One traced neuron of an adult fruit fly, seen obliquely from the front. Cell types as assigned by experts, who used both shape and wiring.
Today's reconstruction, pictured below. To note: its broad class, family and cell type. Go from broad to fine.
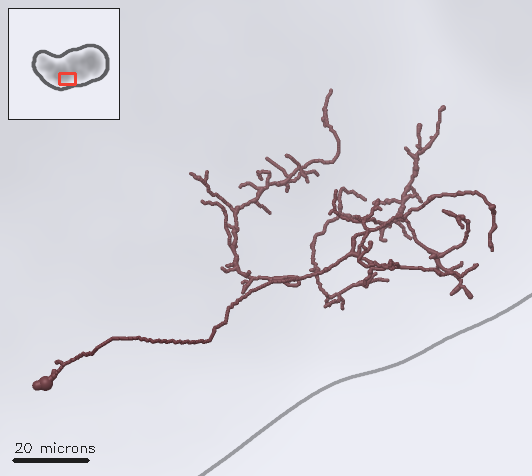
nerve-cord intrinsic neuron; hemilineage 13B; IN13B065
